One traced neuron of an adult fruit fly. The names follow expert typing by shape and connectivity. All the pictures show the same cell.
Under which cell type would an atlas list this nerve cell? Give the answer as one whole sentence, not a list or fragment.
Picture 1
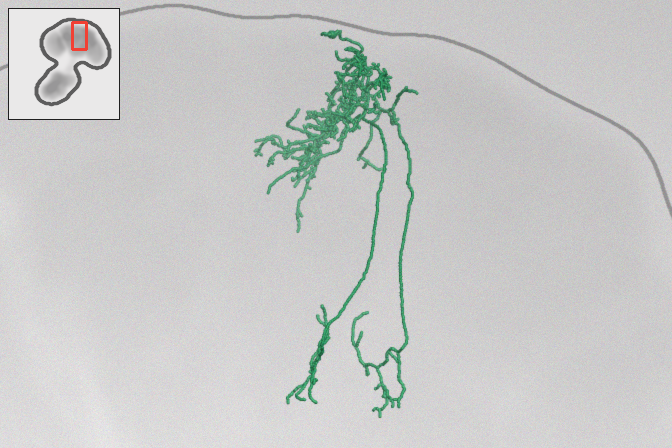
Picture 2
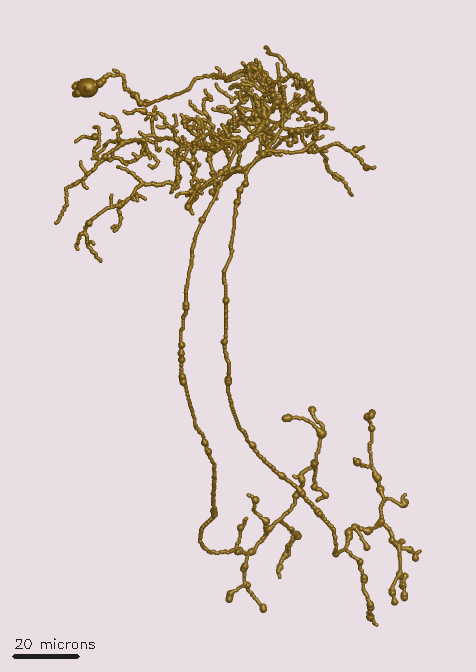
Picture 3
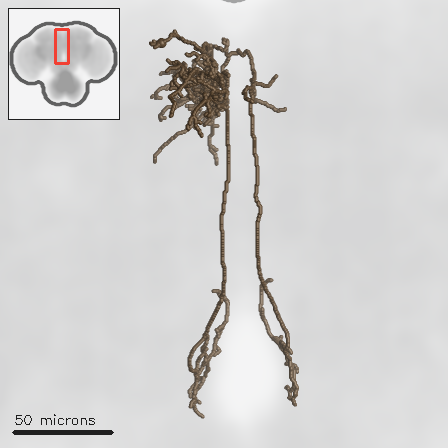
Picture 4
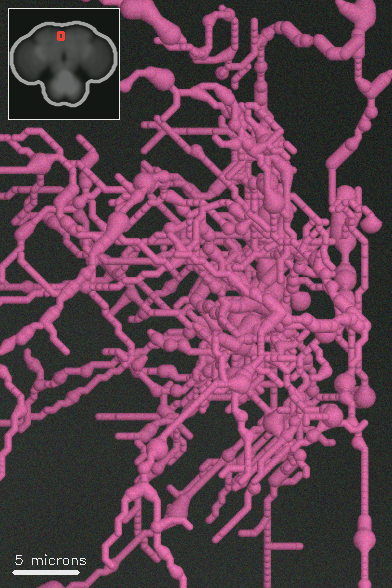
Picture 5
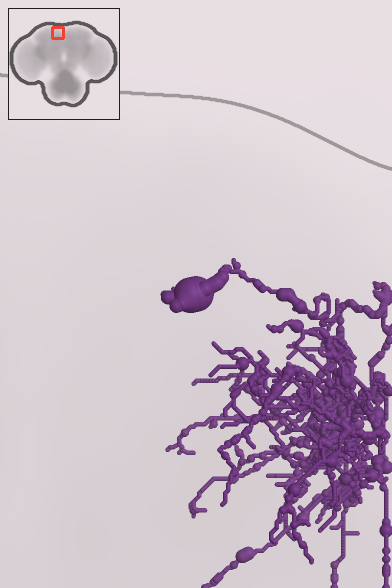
To the cell type SMP092 belongs this nerve cell.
